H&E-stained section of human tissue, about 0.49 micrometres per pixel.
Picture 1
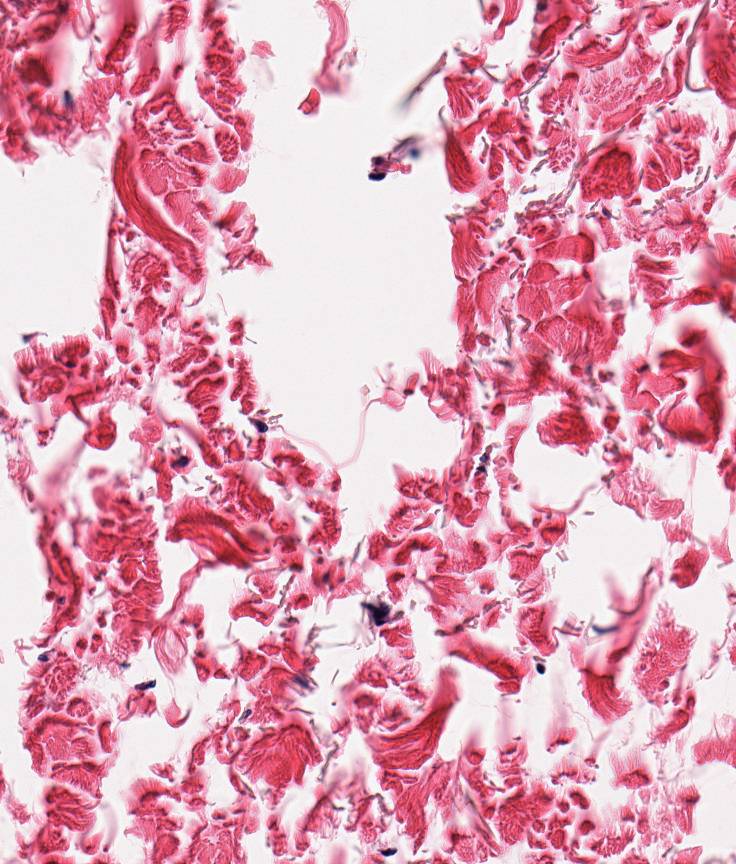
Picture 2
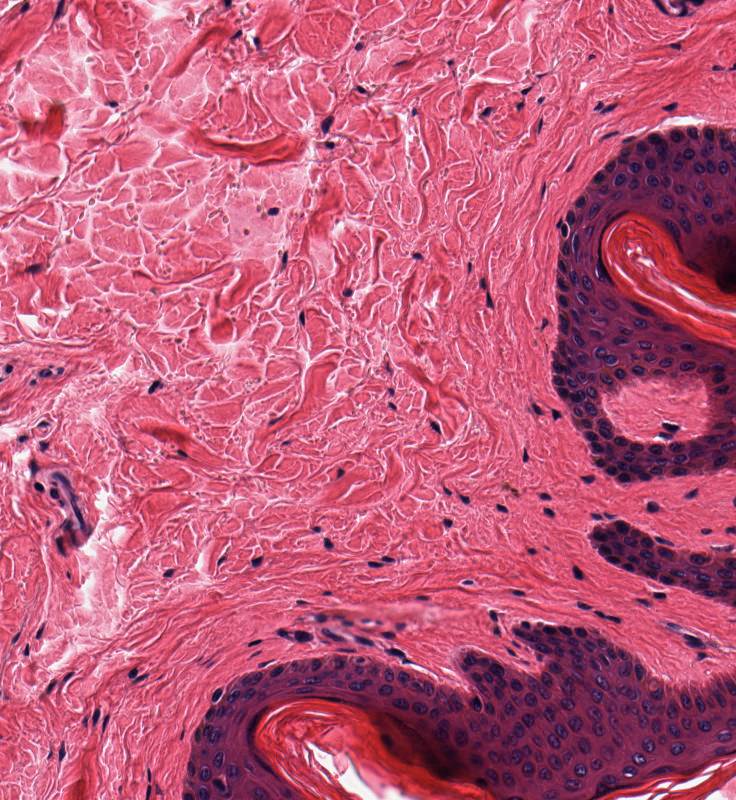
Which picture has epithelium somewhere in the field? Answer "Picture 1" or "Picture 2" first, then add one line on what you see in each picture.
Picture 2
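Picture 1: No epithelium or glands are present anywhere in the field.
Picture 2: The walls of both epithelial structures are stratified squamous epithelium with deeply haematoxylin-stained basal cells.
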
